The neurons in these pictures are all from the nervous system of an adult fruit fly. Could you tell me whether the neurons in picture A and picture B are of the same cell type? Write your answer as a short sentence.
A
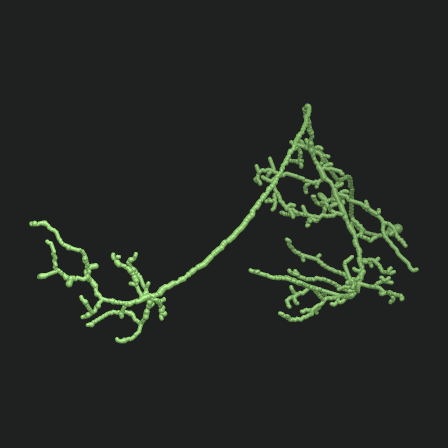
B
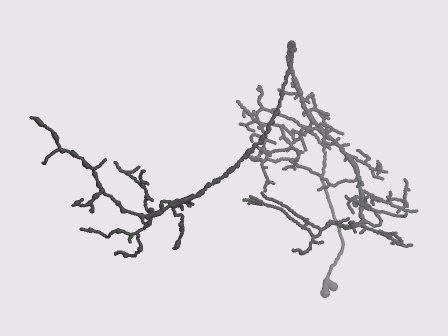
They are of the same cell type.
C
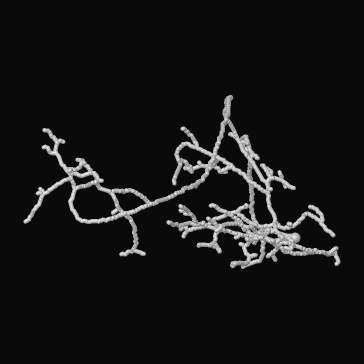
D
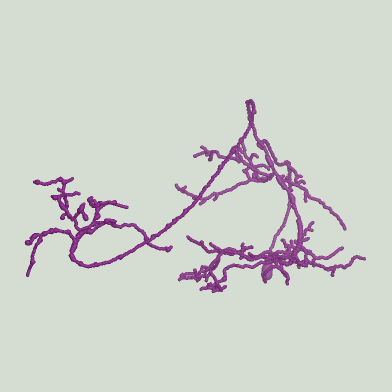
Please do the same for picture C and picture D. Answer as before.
They are of the same cell type.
